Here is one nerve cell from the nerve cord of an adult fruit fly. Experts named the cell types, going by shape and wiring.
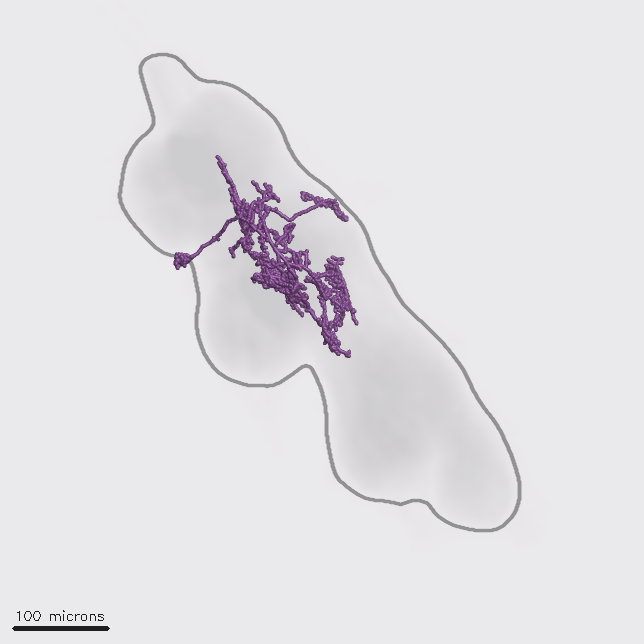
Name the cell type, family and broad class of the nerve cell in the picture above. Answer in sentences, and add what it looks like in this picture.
Its cell type is IN03B005. Its family is hemilineage 03B. This is a nerve-cord intrinsic neuron. From top to bottom in the picture it spans about 200 microns. In this view it is about as wide as it is tall.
